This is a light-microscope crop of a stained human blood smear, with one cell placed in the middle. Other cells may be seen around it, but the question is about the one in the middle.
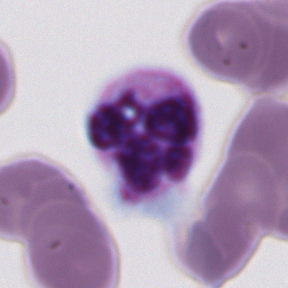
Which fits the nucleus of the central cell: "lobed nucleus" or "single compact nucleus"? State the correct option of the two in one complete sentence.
Separate lobes or segments make up the nucleus of this cell.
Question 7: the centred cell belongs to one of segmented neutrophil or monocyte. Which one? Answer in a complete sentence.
The cell in the middle of this crop is a segmented neutrophil.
